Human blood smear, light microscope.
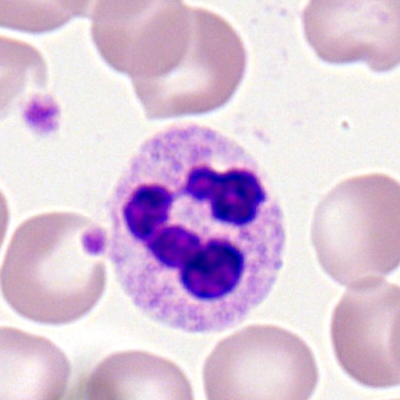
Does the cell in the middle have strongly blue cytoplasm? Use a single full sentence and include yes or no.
No, the cytoplasm of the cell is pink or salmon or almost colourless, without blue or grey.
